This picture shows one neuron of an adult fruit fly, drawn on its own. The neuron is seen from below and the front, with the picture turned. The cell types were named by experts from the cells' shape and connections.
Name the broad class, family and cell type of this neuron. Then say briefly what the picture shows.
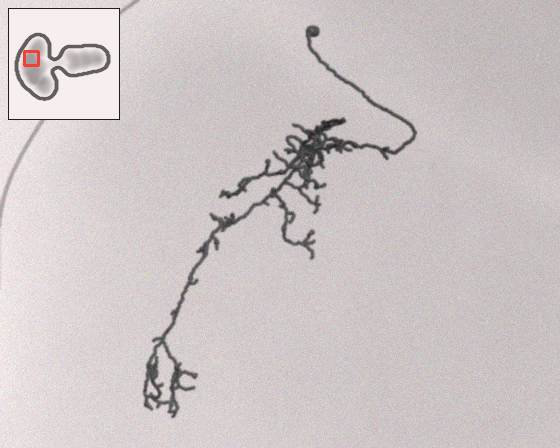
Its broad class is central-brain intrinsic neuron. Its family is hemilineage VPNp&v1_posterior. Its cell type is CB2151. It lies in the brain. The cell body can be seen at the top of the picture. The picture shows dozens of branch ends.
